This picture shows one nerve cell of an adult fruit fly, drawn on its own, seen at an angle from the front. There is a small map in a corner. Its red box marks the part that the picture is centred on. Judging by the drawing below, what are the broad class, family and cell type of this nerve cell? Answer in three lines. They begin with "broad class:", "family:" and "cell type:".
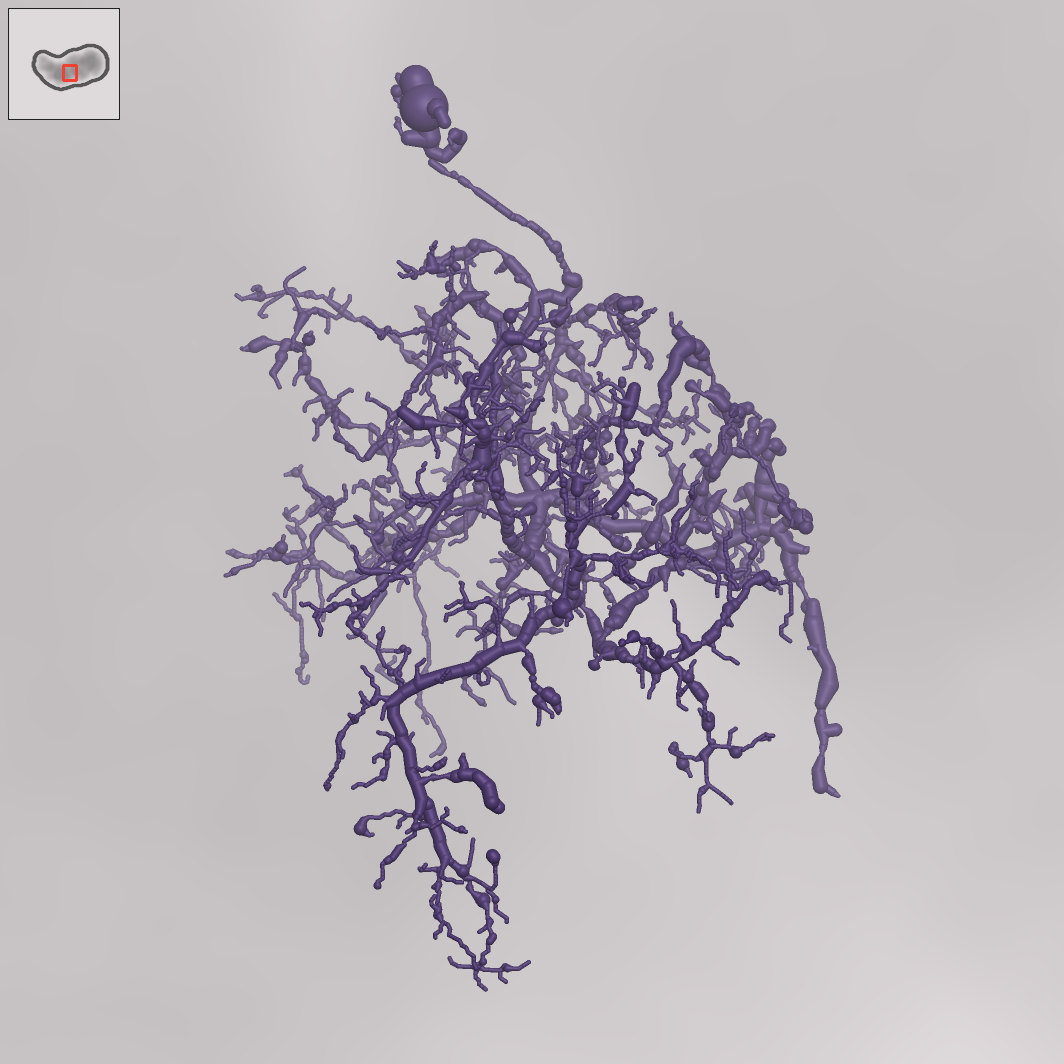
broad class: nerve-cord intrinsic neuron
family: hemilineage 19A
cell type: IN19A016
